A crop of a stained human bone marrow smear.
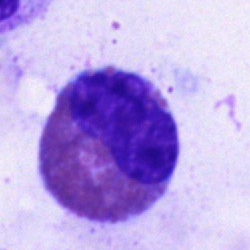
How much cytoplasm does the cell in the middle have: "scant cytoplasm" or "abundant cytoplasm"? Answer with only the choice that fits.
Abundant cytoplasm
